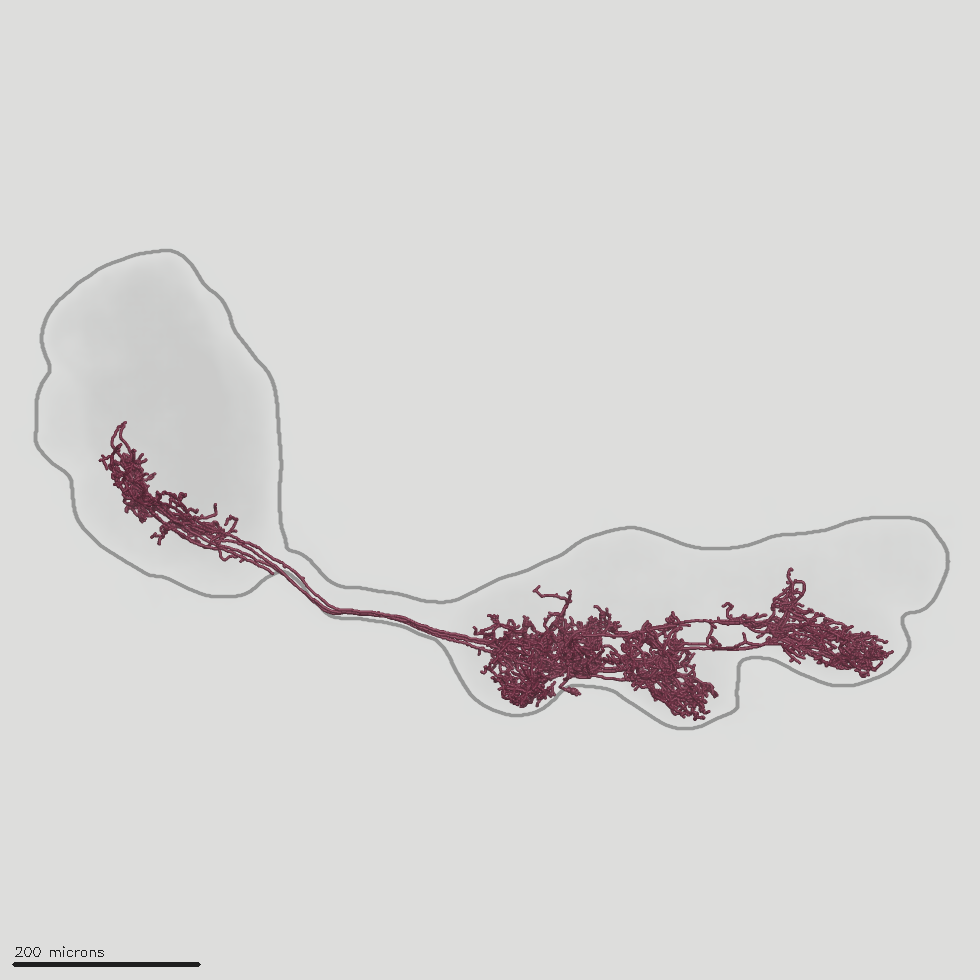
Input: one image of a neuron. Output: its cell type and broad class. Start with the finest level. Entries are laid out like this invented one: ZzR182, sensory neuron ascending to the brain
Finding: ANXXX005, ascending neuron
